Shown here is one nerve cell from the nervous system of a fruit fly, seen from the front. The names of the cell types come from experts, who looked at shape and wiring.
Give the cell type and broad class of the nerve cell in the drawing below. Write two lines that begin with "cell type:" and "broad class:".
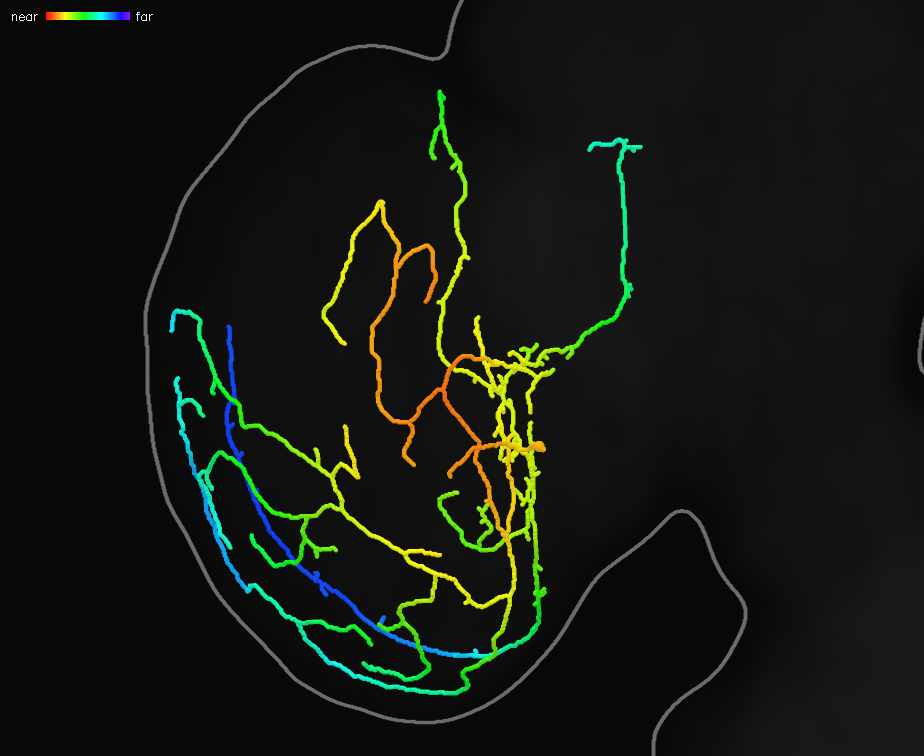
cell type: aMe4
broad class: visual centrifugal neuron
